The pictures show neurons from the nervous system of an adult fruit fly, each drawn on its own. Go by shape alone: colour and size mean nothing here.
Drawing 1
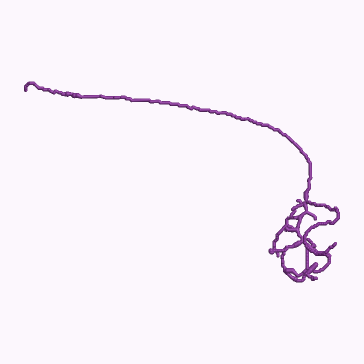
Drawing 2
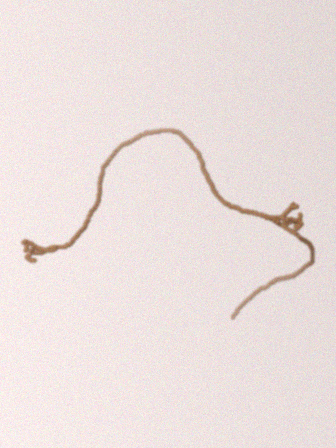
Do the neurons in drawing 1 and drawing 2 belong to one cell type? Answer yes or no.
no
